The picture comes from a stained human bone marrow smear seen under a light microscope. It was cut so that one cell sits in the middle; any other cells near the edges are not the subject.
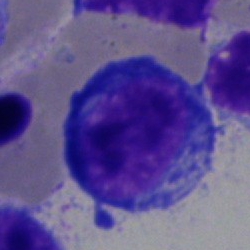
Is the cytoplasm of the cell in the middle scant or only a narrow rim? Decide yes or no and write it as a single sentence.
Yes, the cell's cytoplasm is limited to a thin rim around the nucleus.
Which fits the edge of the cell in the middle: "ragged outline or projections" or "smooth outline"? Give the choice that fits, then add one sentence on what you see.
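Ragged outline or projections. A small rounded bleb hangs from the bottom edge of the cell.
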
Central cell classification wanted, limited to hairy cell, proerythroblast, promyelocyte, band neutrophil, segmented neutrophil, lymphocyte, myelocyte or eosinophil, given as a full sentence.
The cell around which this crop is centred is a proerythroblast.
